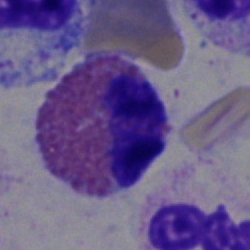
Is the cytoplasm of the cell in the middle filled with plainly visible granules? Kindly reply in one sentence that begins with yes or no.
Yes, the cytoplasm of this cell holds many visible granules.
